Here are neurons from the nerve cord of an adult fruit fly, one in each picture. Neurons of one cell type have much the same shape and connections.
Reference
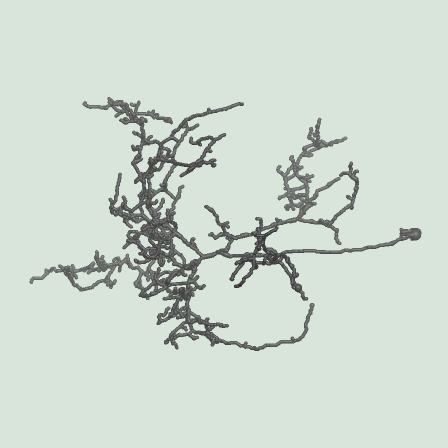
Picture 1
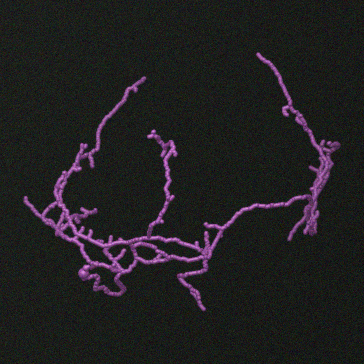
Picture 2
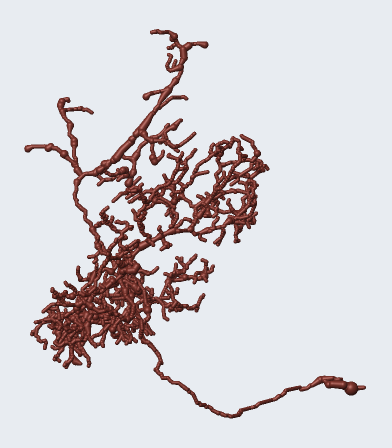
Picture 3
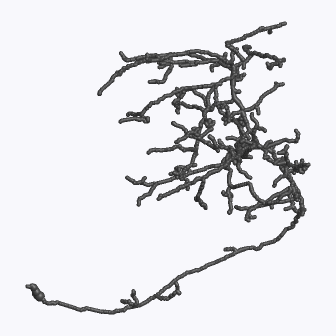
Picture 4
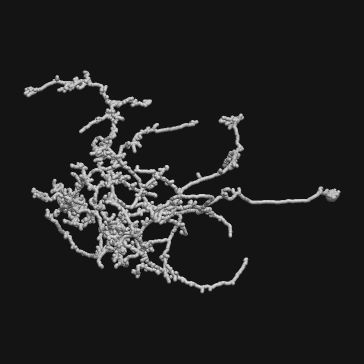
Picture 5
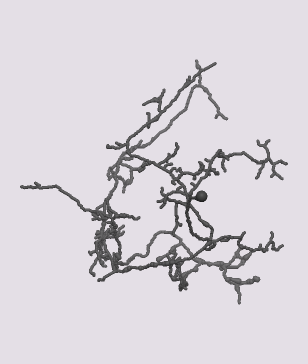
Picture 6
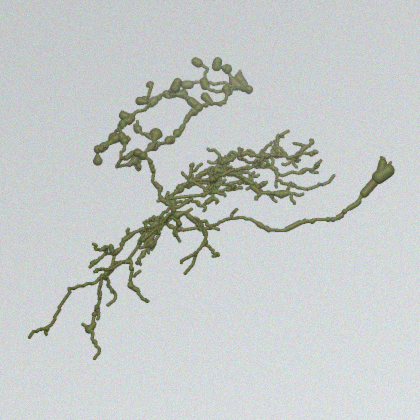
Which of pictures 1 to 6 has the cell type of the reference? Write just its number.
4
